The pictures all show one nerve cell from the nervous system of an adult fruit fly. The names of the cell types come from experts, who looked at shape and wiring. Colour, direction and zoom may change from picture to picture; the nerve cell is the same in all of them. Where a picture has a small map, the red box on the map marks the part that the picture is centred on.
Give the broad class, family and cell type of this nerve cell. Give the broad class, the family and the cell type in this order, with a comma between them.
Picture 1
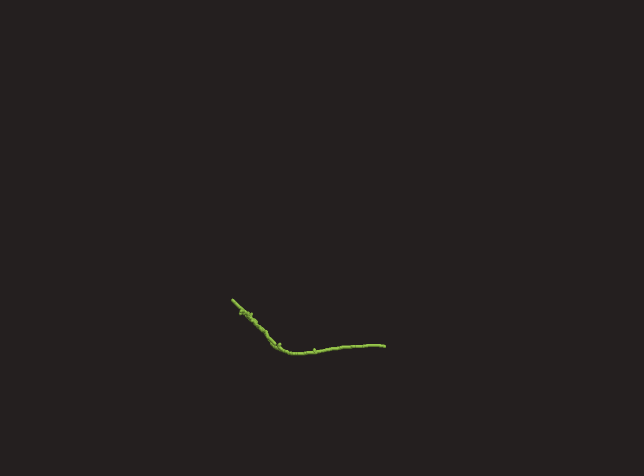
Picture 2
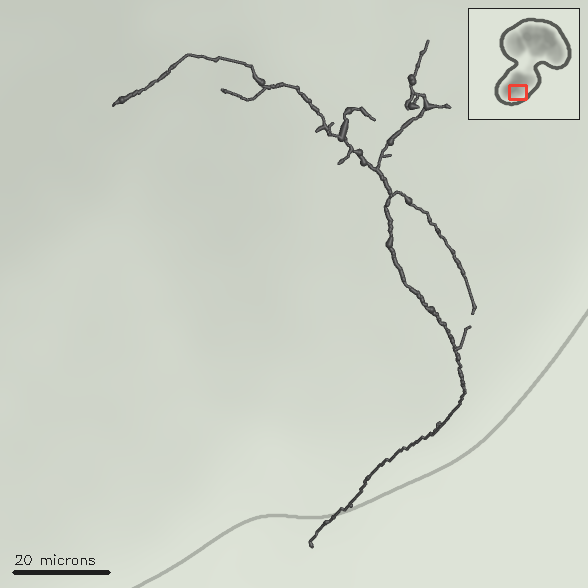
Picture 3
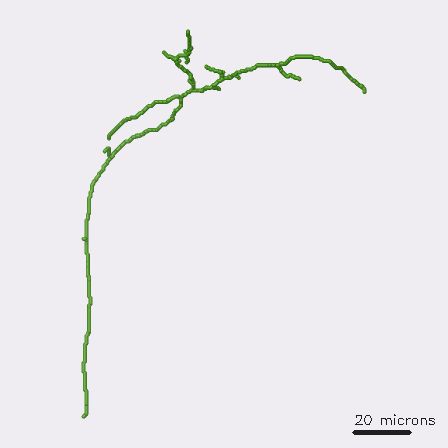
sensory neuron entering the nerve cord, class mechanosensory tactile, SNta42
